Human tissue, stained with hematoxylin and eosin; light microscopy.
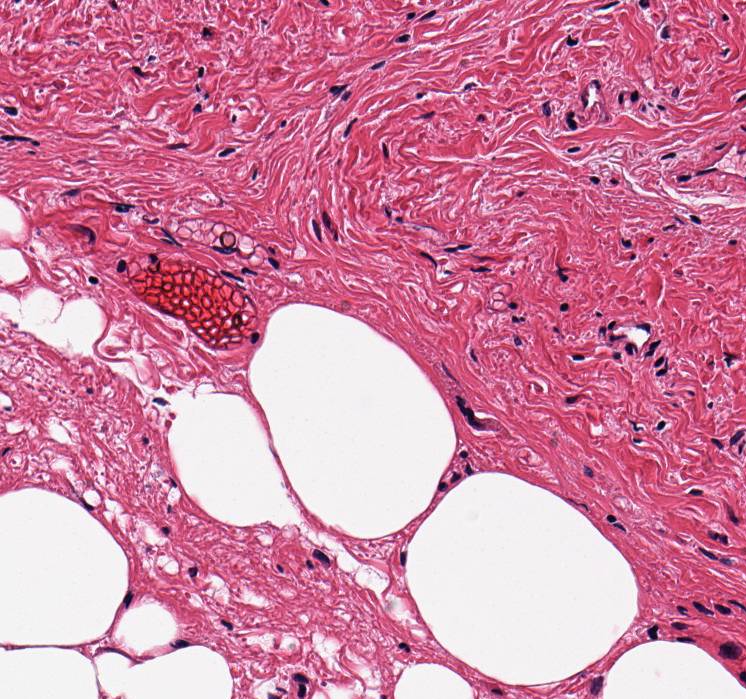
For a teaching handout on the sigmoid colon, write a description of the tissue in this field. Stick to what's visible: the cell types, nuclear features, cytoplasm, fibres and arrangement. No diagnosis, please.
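In the upper and right part of the field lies dense collagenous connective tissue, while fat cells occupy the lower and left part. Relative to the amount of fibre, cells in the collagenous tissue are sparse. Those present are fibroblasts, with dark, slender, spindle-shaped nuclei. Left of centre, a small vessel is packed with red blood cells.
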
